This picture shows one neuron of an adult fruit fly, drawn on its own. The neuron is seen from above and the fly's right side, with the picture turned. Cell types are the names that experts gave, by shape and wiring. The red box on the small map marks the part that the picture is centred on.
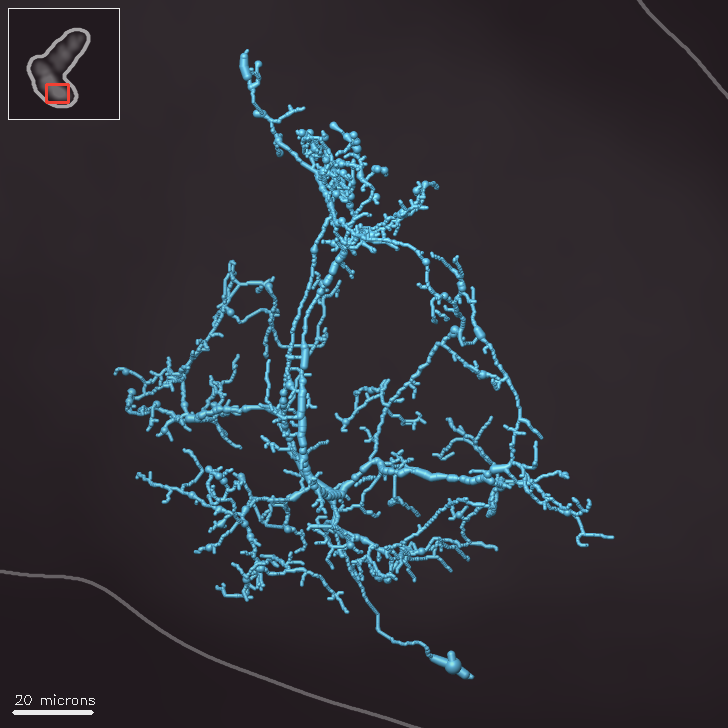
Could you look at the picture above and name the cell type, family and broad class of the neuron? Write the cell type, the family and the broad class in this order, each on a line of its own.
CB2458
hemilineage VLPl2_medial
central-brain intrinsic neuron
